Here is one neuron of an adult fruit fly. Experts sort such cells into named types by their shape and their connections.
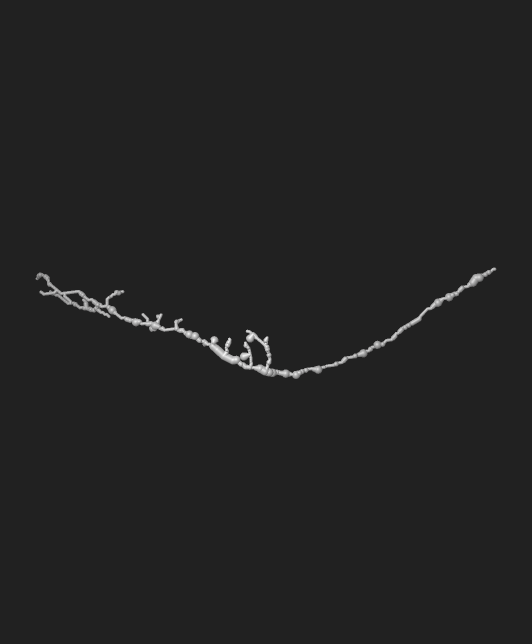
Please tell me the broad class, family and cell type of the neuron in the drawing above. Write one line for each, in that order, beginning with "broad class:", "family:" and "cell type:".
broad class: sensory neuron entering the nerve cord
family: class gustatory
cell type: LgLG1a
